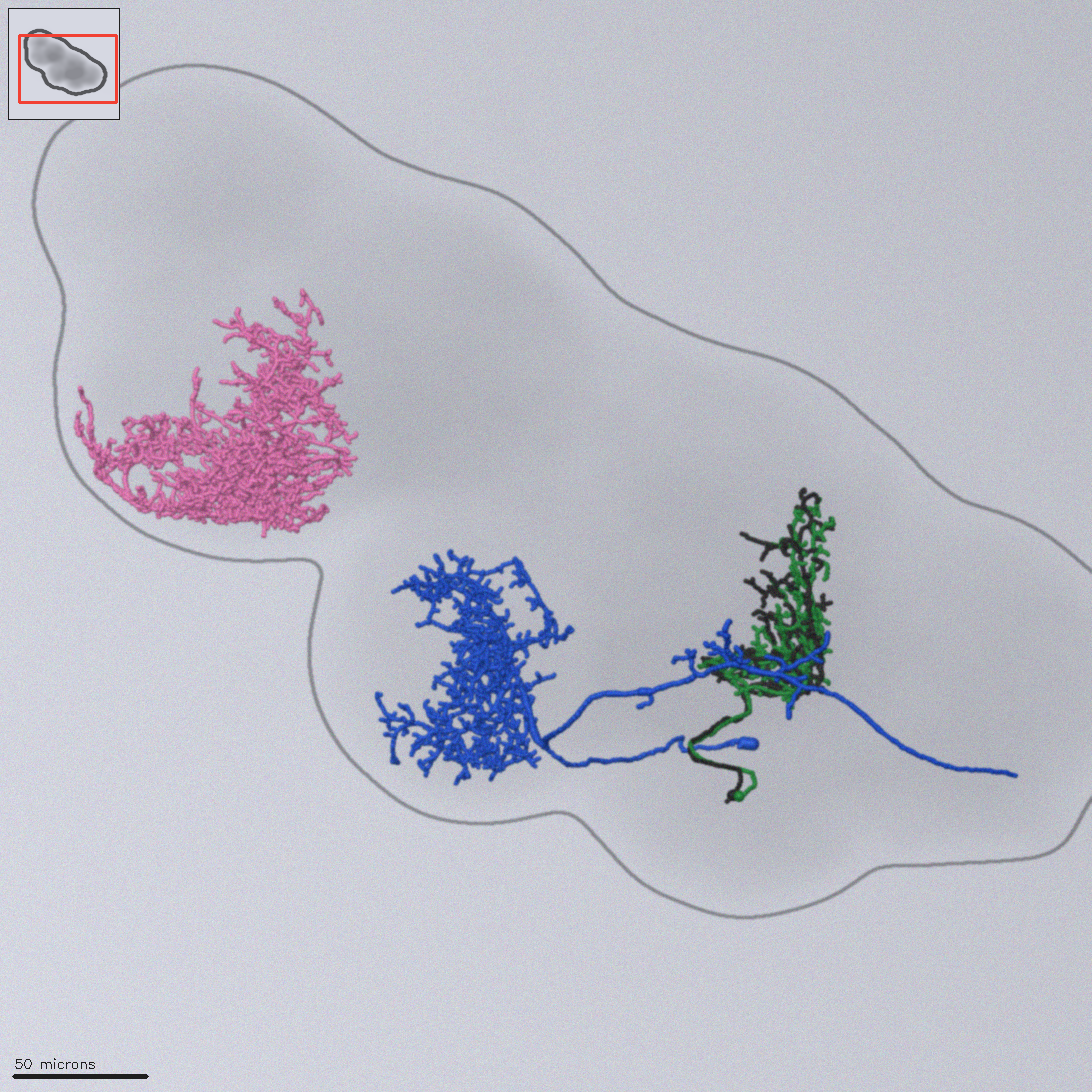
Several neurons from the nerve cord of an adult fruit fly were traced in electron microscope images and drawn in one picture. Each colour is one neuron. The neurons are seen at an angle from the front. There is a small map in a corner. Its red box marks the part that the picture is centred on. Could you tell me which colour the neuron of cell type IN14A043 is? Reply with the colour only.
black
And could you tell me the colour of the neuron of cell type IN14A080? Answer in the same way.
green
